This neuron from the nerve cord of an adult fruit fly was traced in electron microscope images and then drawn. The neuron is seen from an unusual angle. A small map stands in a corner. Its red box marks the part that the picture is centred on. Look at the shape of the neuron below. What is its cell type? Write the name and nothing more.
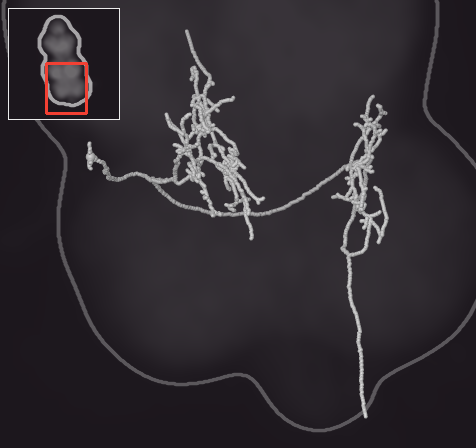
ANXXX200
